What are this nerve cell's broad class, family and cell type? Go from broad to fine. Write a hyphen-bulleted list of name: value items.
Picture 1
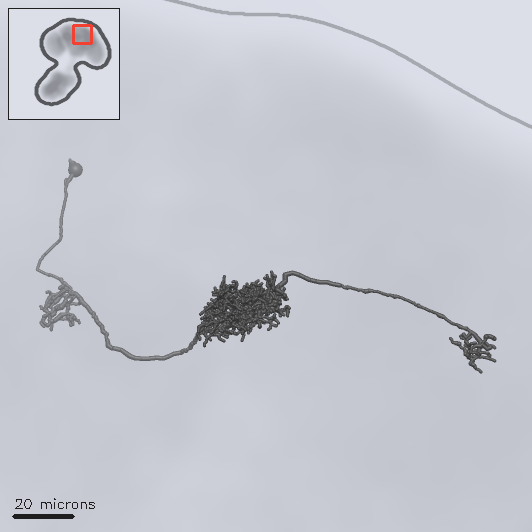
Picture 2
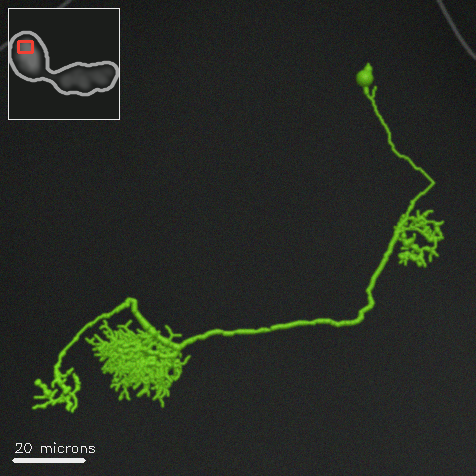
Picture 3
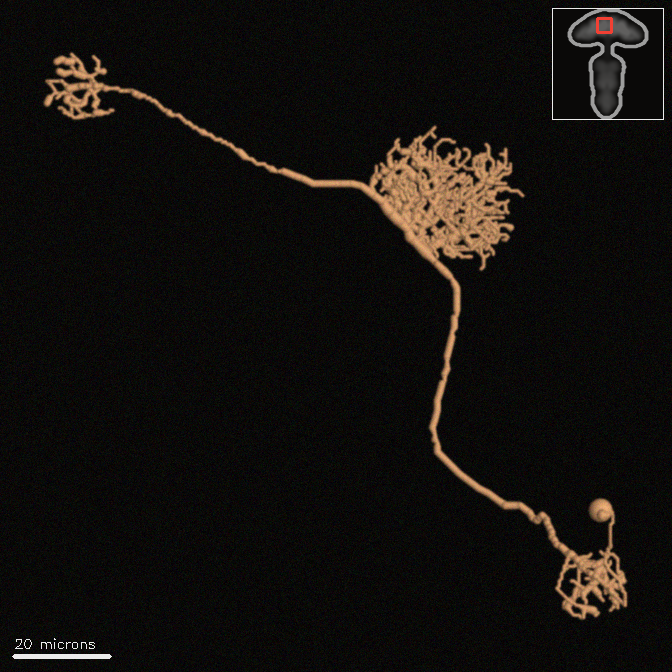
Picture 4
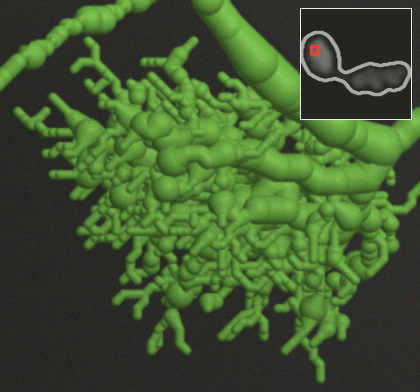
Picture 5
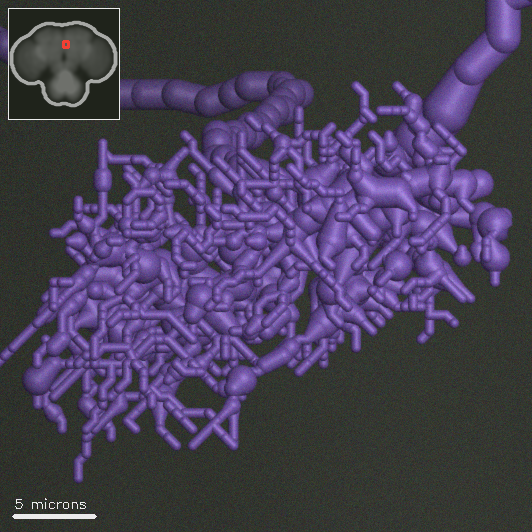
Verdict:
- broad class: central-brain intrinsic neuron
- family: class CX
- cell type: EPG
